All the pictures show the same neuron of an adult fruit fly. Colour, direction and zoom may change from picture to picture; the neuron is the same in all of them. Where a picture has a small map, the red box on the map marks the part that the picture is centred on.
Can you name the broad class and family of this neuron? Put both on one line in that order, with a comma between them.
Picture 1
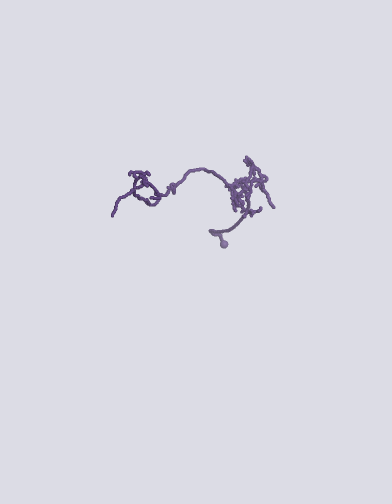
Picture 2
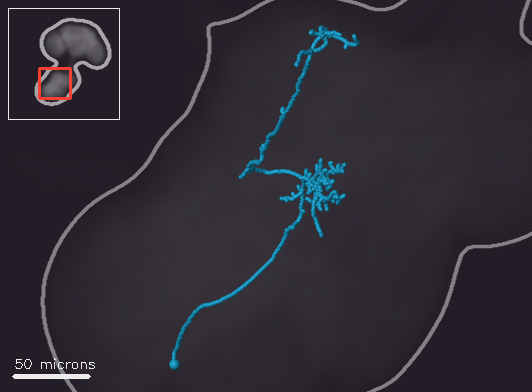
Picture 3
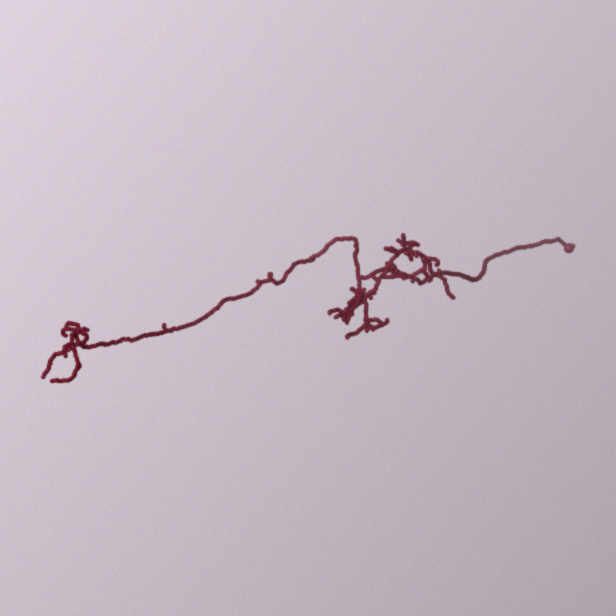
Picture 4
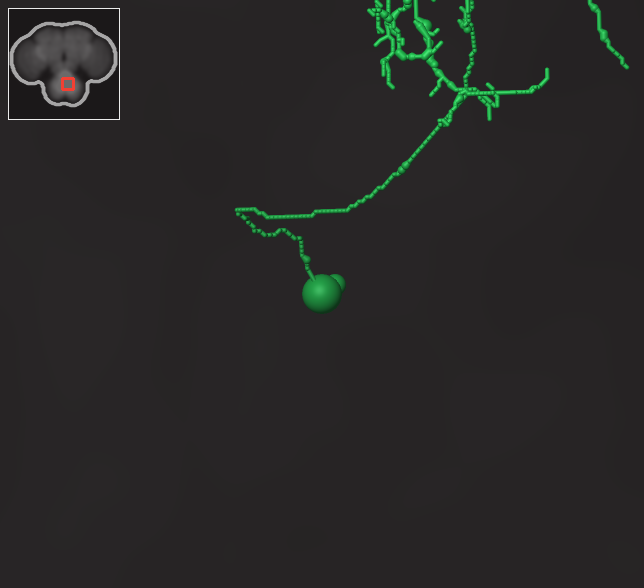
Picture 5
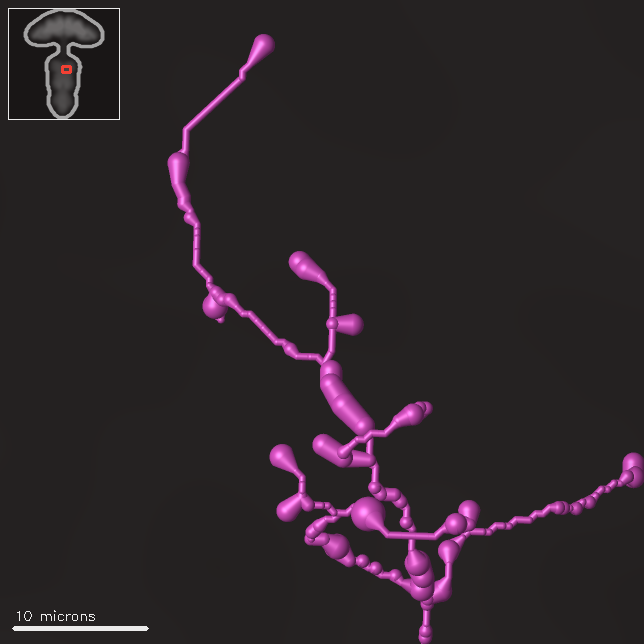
nerve-cord intrinsic neuron, hemilineage 06A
